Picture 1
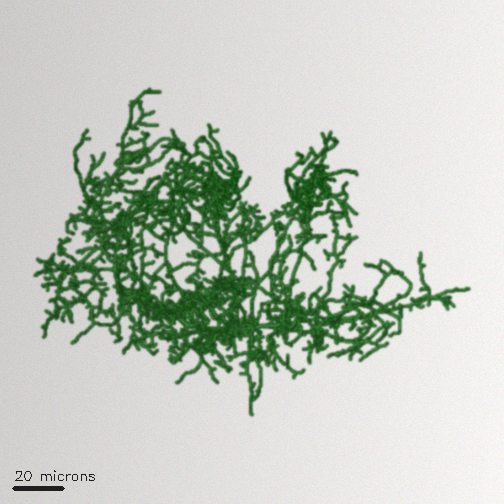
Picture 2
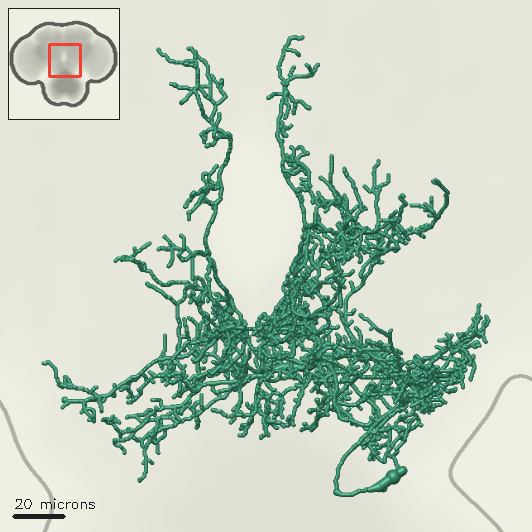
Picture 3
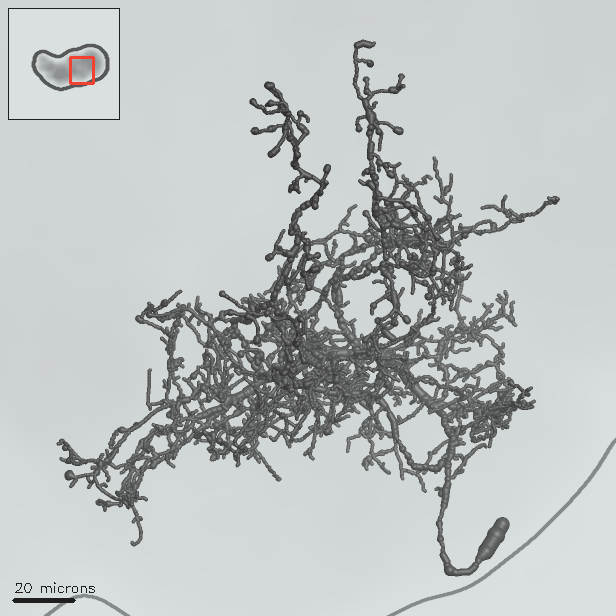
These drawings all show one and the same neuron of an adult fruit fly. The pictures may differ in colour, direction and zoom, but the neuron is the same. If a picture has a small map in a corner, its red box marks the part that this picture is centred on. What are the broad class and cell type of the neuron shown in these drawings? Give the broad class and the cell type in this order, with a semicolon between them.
central-brain intrinsic neuron; GNG011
